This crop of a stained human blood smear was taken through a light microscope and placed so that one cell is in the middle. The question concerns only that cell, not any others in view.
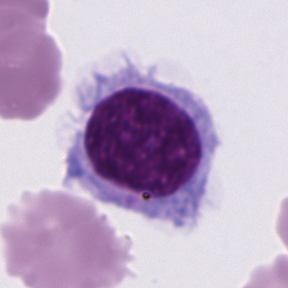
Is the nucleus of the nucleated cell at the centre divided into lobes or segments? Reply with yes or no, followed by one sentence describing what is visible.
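No. The nucleus is round to slightly oval with a smooth edge and no indentation.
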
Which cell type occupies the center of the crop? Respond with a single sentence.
Where the crop is centred, there is a hairy cell.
